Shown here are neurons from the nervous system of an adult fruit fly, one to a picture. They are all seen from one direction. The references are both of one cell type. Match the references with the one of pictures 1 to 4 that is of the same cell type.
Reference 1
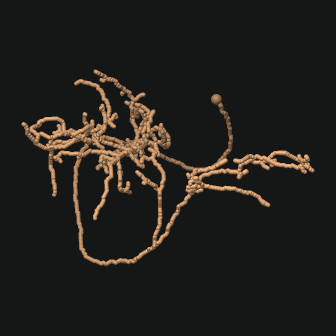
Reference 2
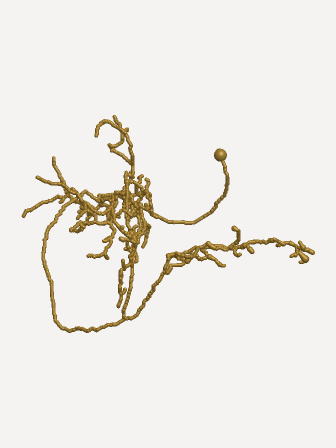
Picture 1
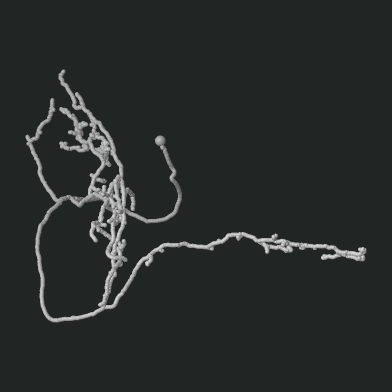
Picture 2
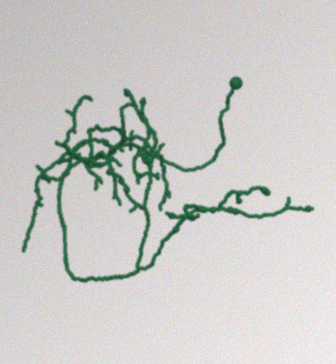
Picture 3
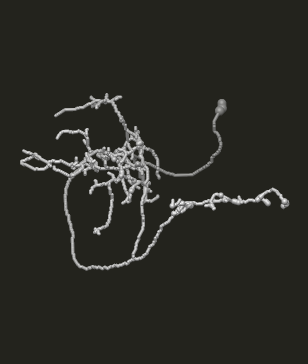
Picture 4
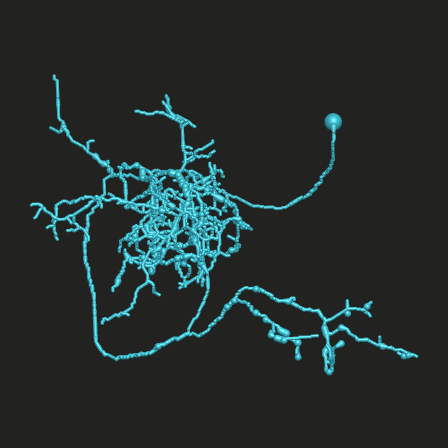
3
